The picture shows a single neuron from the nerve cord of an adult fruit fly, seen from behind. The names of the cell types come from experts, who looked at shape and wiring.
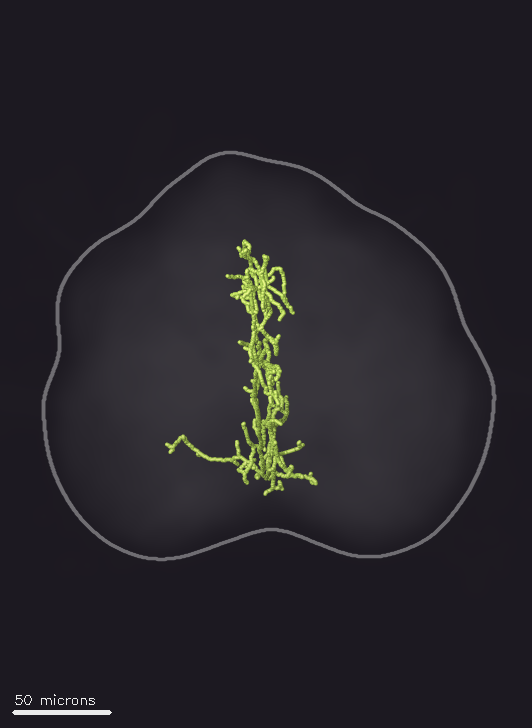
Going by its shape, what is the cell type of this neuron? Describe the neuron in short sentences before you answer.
The drawing shows no cell body. From top to bottom in the picture it spans about 130 microns. This is a descending neuron. Its cell type is DNpe030.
